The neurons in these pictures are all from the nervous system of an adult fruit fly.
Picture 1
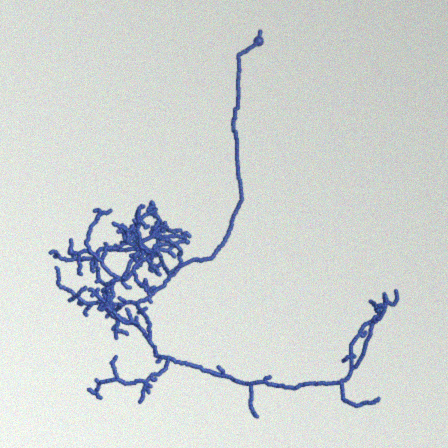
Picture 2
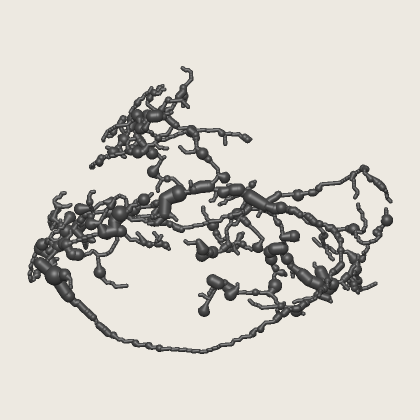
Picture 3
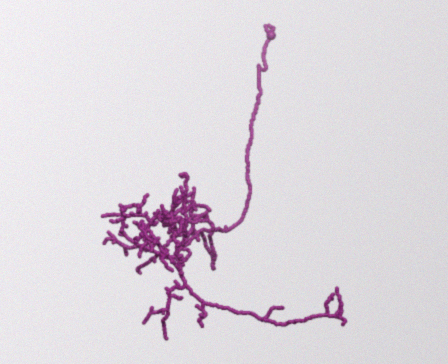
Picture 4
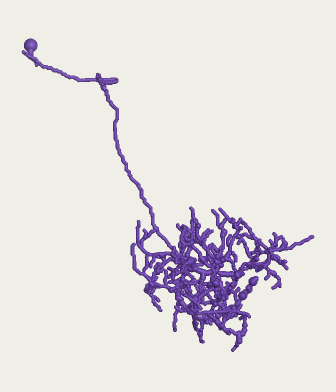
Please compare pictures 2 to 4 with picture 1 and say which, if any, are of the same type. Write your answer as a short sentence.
Picture 3 is of the same cell type.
